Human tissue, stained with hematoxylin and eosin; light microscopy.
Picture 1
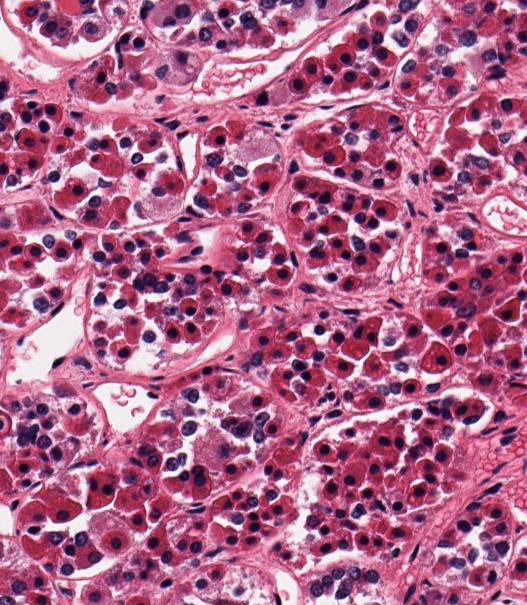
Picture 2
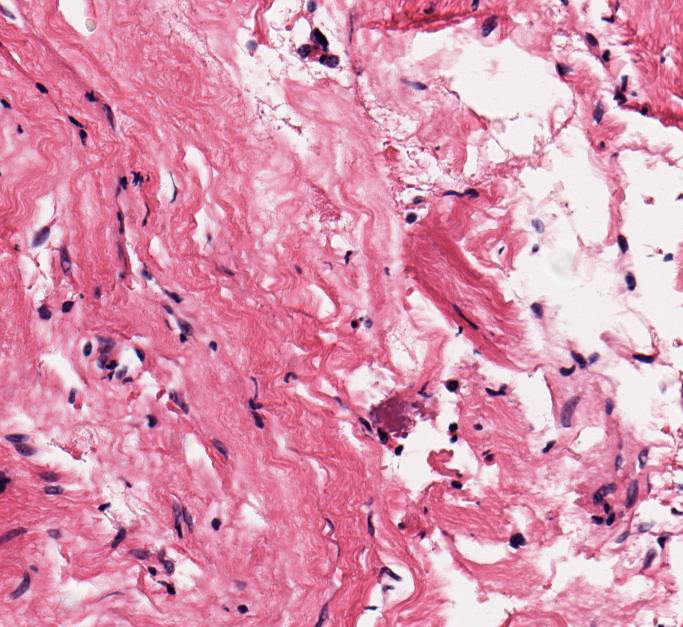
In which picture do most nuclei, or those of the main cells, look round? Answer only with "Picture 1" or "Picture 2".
Picture 1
